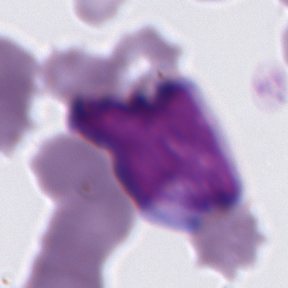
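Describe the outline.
Angular and irregular, with long straight edges.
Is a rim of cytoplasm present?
No distinct rim surrounds the deeply stained mass along most of its edge.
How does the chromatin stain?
Deep reddish-purple throughout the main mass.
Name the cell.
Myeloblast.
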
